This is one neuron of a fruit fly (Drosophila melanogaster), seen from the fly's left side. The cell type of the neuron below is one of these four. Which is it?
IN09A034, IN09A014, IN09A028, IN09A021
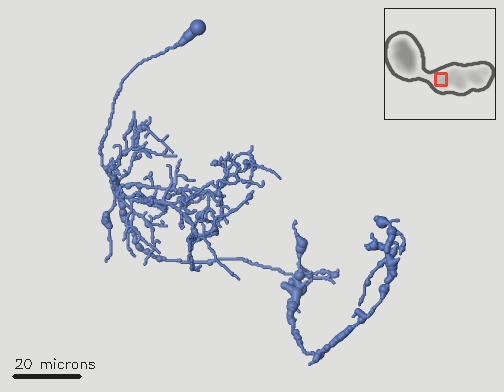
IN09A021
